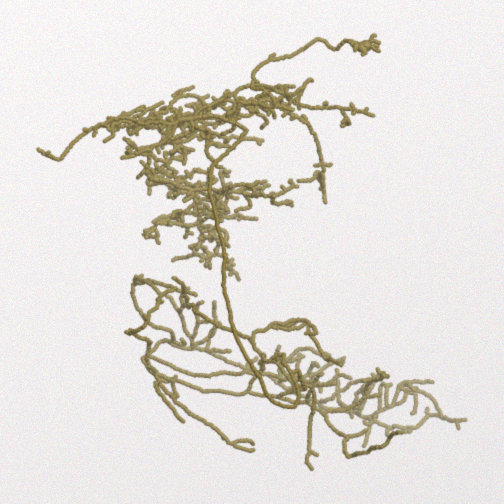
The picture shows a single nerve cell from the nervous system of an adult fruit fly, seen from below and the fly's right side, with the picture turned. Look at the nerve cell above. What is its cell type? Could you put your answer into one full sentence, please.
It is as IN08B004 that this neuron is typed.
